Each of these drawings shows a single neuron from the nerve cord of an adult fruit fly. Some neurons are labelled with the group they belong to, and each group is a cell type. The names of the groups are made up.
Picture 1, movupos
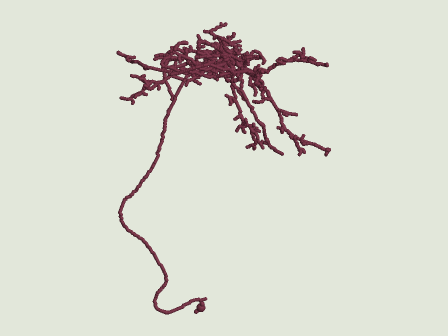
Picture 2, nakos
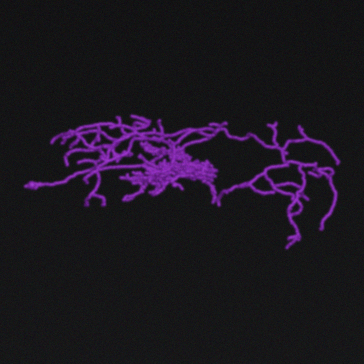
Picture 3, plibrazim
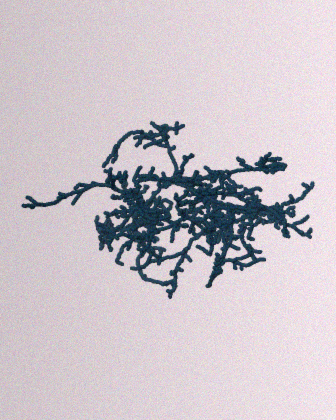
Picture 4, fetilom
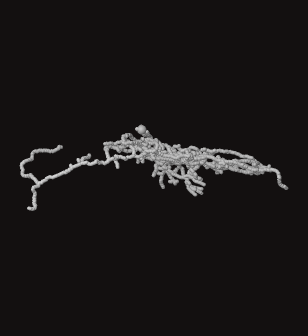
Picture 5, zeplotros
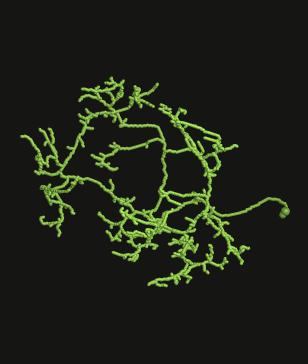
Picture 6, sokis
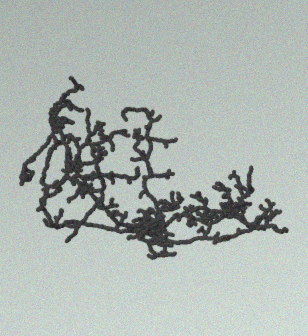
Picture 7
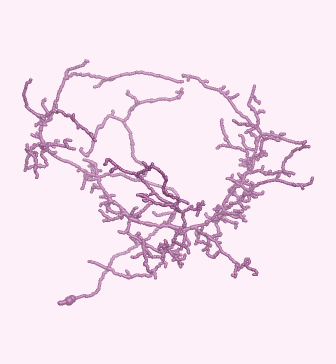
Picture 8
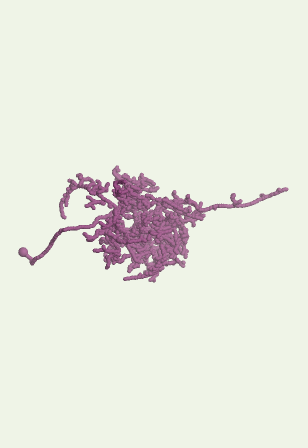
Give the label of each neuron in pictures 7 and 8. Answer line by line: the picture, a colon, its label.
7: zeplotros
8: plibrazim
